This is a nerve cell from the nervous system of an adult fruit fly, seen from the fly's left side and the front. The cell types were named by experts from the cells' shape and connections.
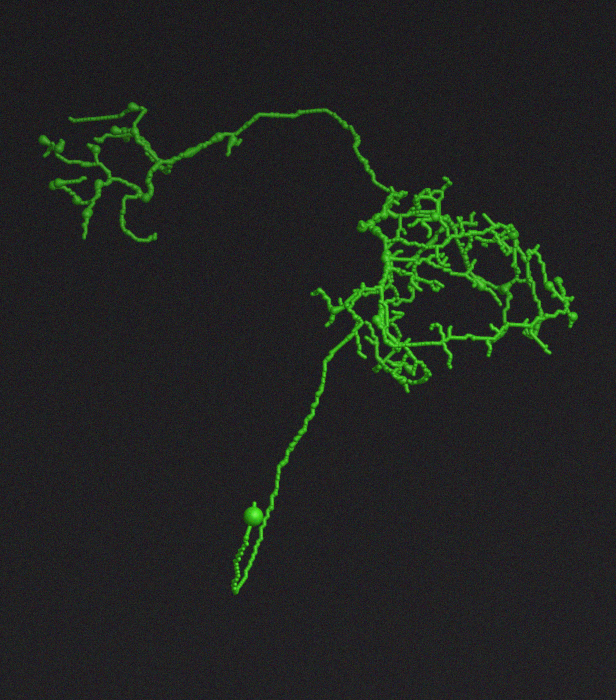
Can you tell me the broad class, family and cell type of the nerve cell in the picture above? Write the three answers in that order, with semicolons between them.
central-brain intrinsic neuron; hemilineage VPNl&d1_dorsal; LHAV5a1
